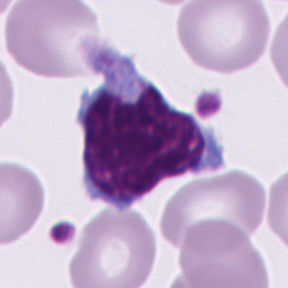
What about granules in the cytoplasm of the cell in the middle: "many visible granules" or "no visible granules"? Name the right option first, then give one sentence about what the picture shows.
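No visible granules. No granules are seen in the cytoplasm.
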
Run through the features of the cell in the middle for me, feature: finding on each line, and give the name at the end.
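Nucleus: fills most of the cell
Chromatin: dark purple and dense
Cytoplasm: thin pale blue rim
Frayed cytoplasm: largest tuft at upper left
Name: typical lymphocyte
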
